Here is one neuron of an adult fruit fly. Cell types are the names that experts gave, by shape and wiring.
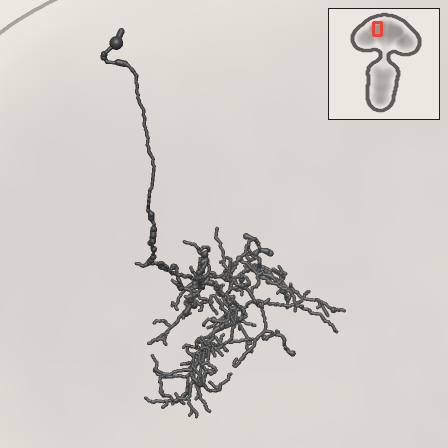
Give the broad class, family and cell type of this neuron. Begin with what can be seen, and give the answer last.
It is in the brain and does not reach the nerve cord. The cell body can be seen at the upper left of the picture. Dozens of branch ends can be seen. It is a central-brain intrinsic neuron. Its family is hemilineage VLPd&p1_dorsal. Its cell type is PVLP005.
